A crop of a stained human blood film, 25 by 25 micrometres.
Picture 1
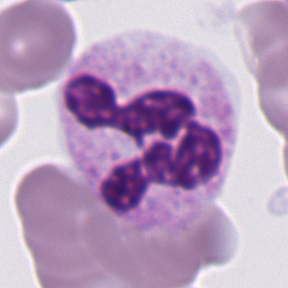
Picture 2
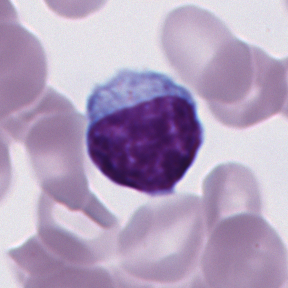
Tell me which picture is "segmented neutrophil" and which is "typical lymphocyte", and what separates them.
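Picture 1: segmented neutrophil. Picture 2: typical lymphocyte. Size: the segmented neutrophil measures about 18 by 15 micrometres, the typical lymphocyte about 11 micrometres across. Nucleus: in the segmented neutrophil it is split into several separate lobes joined by thin narrow bridges, with dark purple, coarsely clumped chromatin; in the typical lymphocyte it is roughly round without indentation or lobes, measures about 10 by 8 micrometres, lies toward the bottom of the cell and fills about 70% of its area.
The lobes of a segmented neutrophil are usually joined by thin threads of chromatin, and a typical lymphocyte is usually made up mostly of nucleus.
Cytoplasm: the segmented neutrophil has pale pinkish-lilac cytoplasm with fine, small lilac granules spread evenly through it, while the cytoplasm of the typical lymphocyte shows no clear vacuoles.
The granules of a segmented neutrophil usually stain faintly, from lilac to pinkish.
Outline: smooth and roundish without surface projections in the segmented neutrophil; roughly round in the typical lymphocyte, with the upper border of its cytoplasm slightly uneven rather than perfectly smooth. Common ground: neither nucleus shows a nucleolus.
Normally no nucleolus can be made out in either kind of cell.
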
